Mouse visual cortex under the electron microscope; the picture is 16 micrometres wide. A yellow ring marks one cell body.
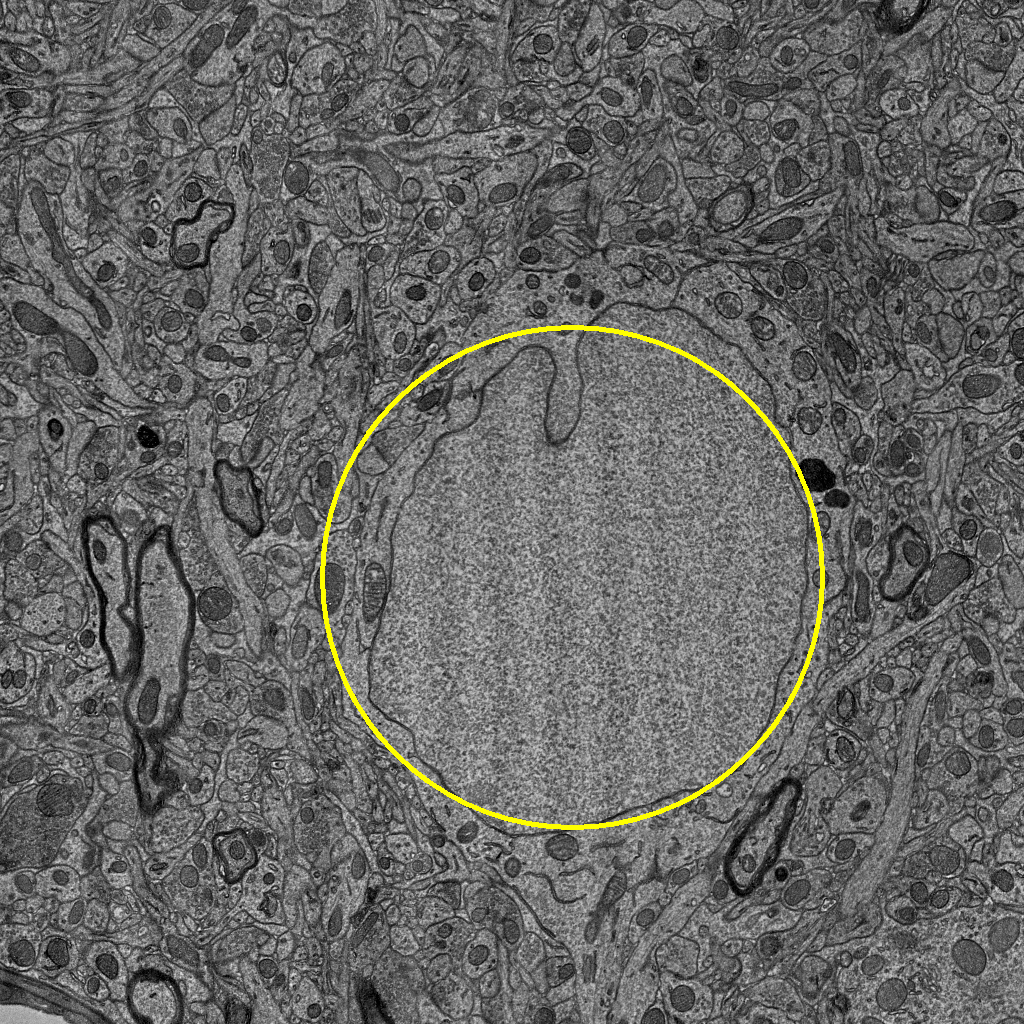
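Excitatory neuron. Large pale nucleus, roughly round, fills most of ring; whole in this plane. One deep, narrow envelope fold pushes in from top. No nucleolus in this plane. Oval mitochondrion, crosswise cristae, in cytoplasm left of nucleus.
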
